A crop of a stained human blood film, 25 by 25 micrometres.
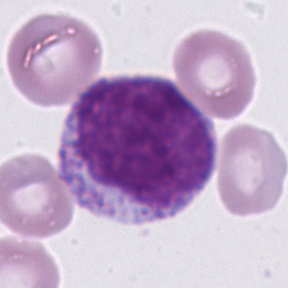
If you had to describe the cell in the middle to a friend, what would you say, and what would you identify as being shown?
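The nucleus forms a single rounded mass with no lobes and sits off-centre, toward the upper right of the cell. It occupies about 70% of the cell's area, and the cell measures about 14 micrometres across. Scattered dark blue-violet granules lie in the cytoplasm and are most crowded along the left edge of the cell. The cell is a myelocyte.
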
